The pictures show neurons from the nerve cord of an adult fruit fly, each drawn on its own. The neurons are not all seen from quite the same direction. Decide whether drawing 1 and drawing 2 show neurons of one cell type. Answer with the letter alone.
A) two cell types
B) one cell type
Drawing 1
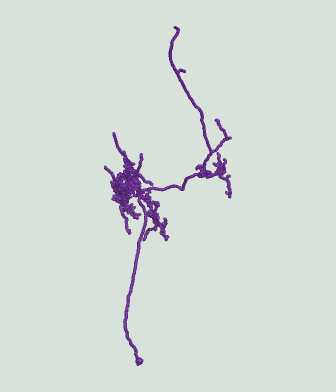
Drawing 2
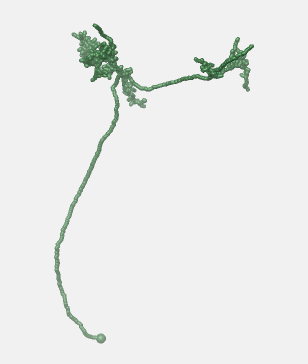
B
